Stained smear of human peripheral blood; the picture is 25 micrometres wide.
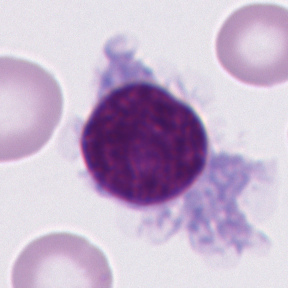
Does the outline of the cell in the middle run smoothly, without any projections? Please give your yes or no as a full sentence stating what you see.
No, along its edge the cell is rough, not smooth.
